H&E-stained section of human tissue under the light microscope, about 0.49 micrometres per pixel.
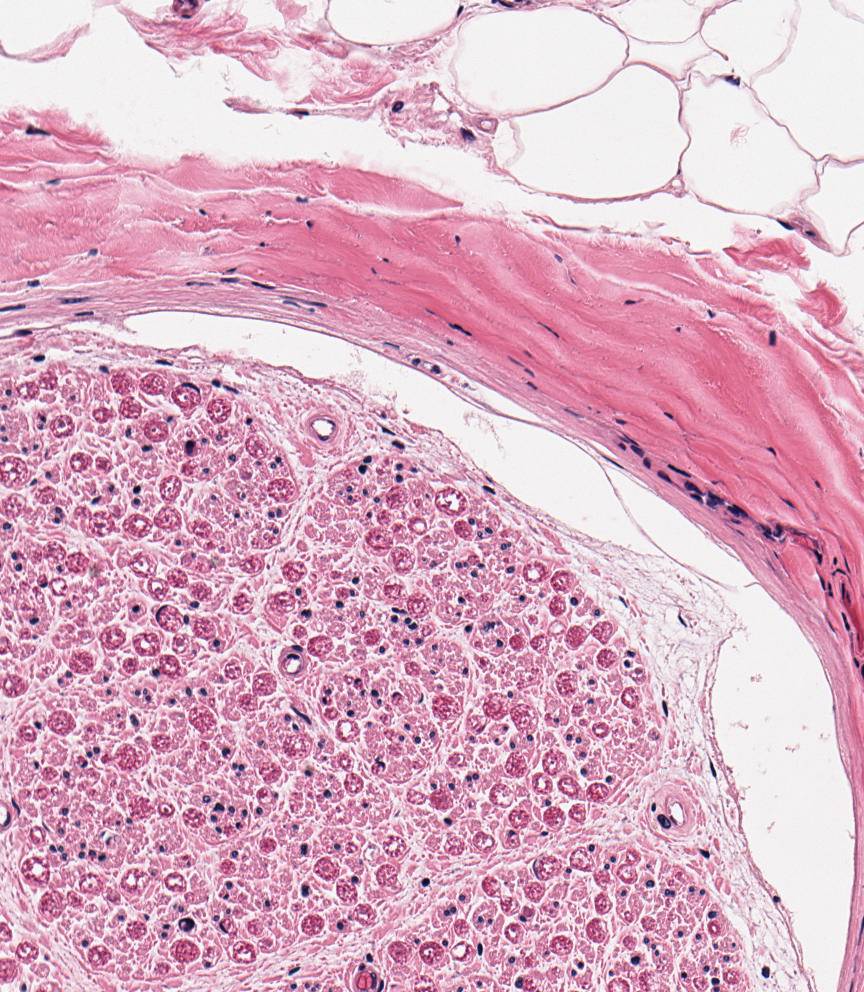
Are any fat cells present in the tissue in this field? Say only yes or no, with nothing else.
Yes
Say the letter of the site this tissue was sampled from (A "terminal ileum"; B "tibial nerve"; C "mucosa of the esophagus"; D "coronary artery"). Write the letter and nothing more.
B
